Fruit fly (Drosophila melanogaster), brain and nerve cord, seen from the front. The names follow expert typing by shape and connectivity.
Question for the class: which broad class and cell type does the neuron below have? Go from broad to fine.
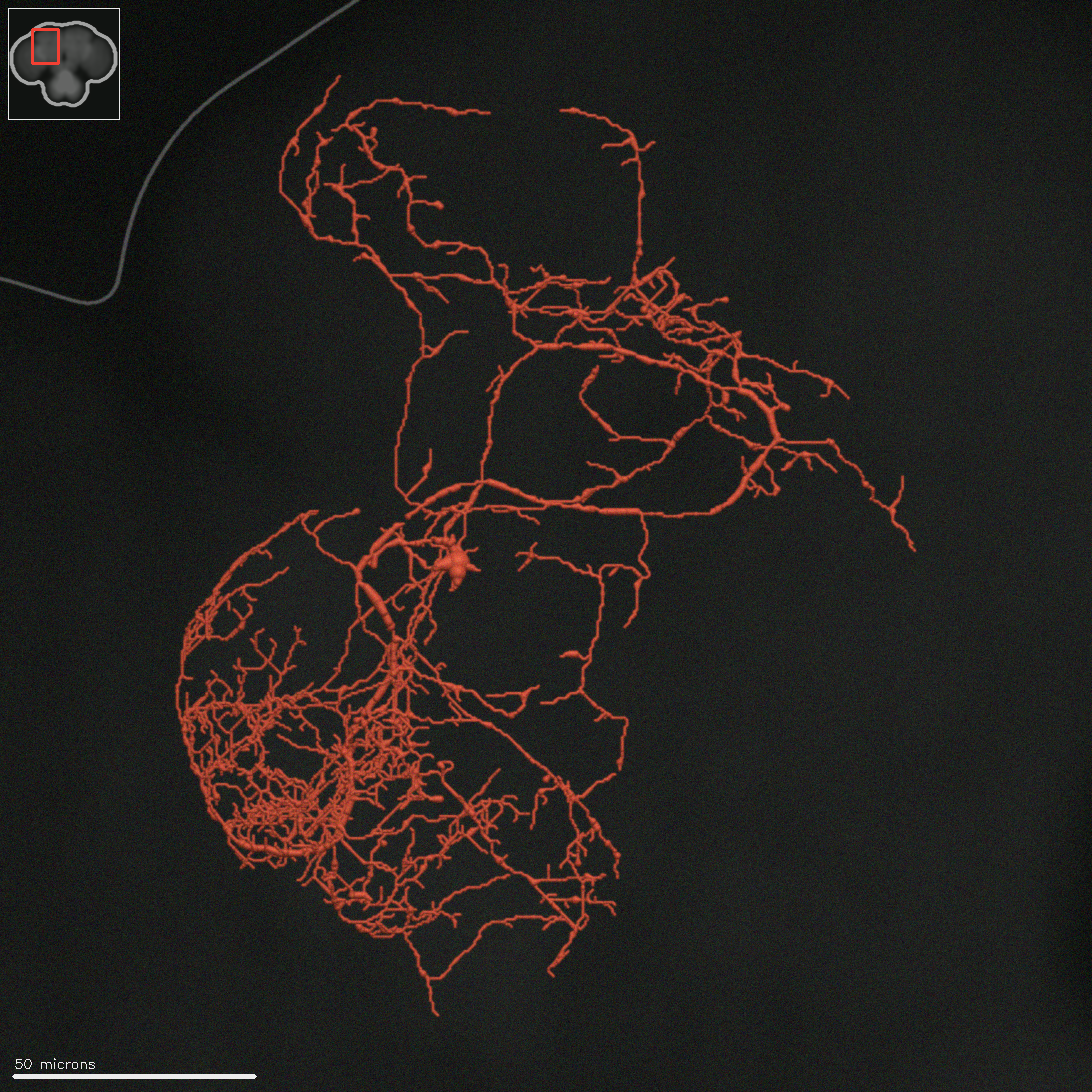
central-brain intrinsic neuron; AVLP281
